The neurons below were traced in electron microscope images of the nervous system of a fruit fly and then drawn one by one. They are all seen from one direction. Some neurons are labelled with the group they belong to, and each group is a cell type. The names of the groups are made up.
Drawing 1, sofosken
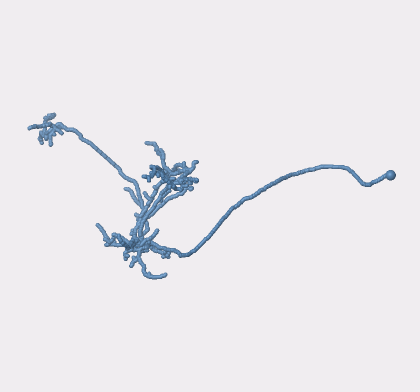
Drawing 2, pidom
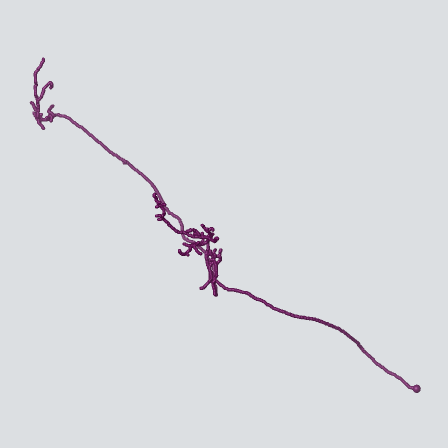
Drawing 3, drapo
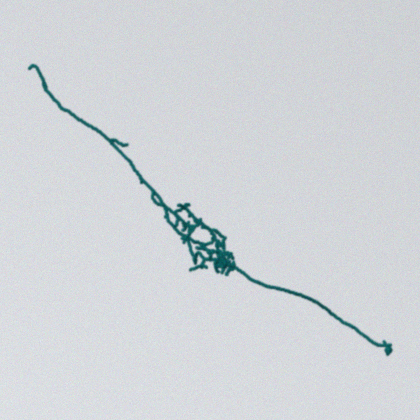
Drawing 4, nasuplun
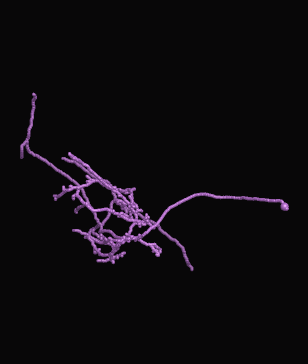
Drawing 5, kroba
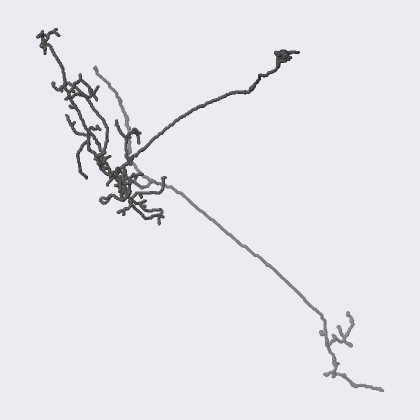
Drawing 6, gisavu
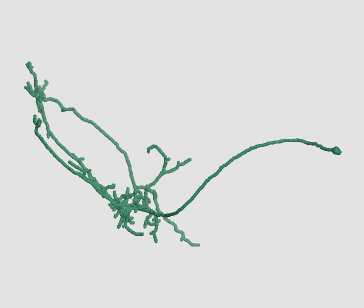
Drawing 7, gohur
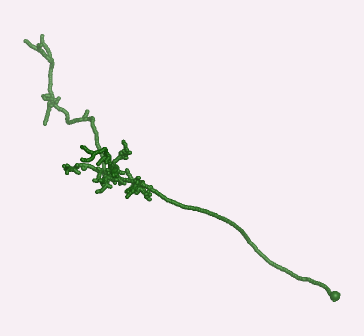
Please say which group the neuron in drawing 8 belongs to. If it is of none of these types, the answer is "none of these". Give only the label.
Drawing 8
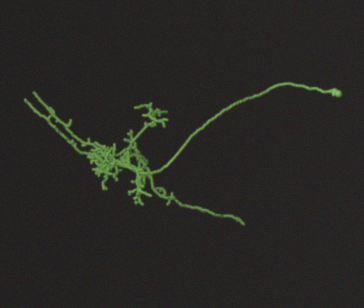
gisavu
